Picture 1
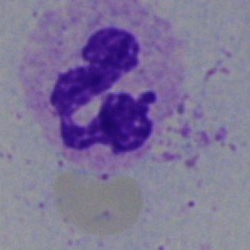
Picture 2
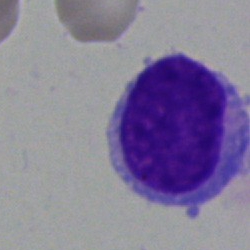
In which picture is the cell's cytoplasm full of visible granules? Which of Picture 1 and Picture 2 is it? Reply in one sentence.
Picture 1 shows a cell whose cytoplasm holds many visible granules.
